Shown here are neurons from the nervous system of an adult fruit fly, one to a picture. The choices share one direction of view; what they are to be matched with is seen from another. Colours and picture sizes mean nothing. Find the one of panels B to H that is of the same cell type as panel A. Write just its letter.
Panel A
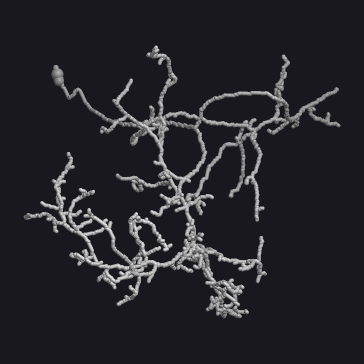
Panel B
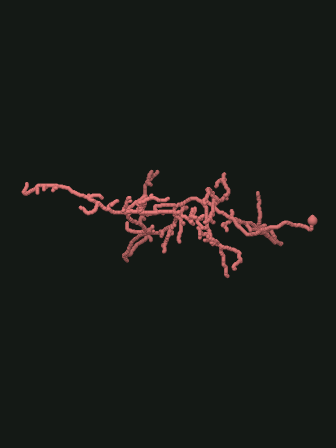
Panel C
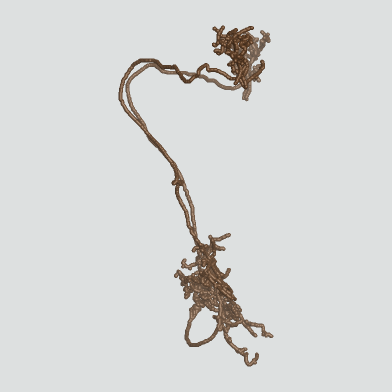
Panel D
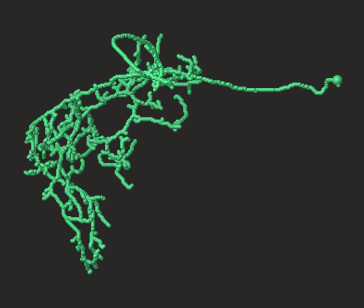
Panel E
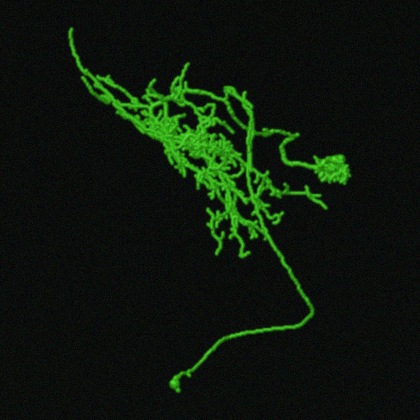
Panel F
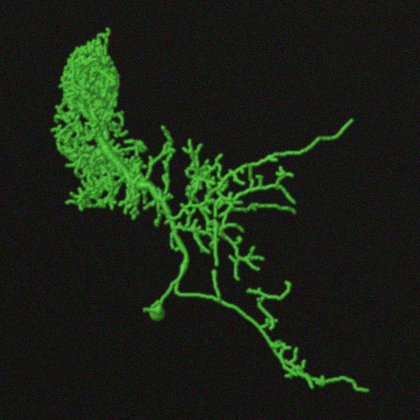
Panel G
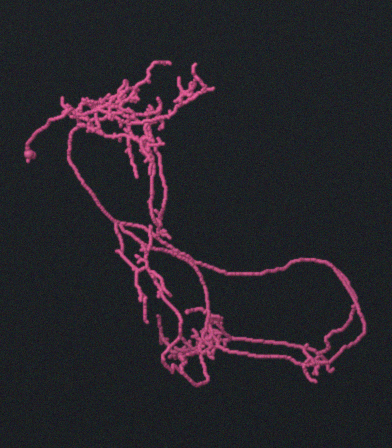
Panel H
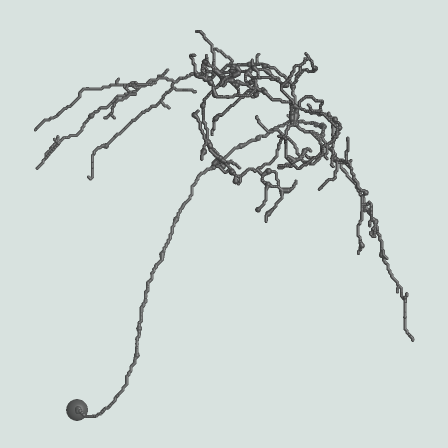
D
